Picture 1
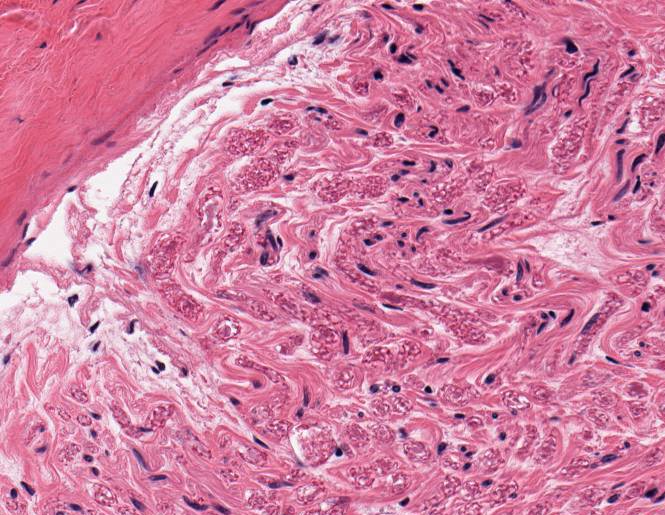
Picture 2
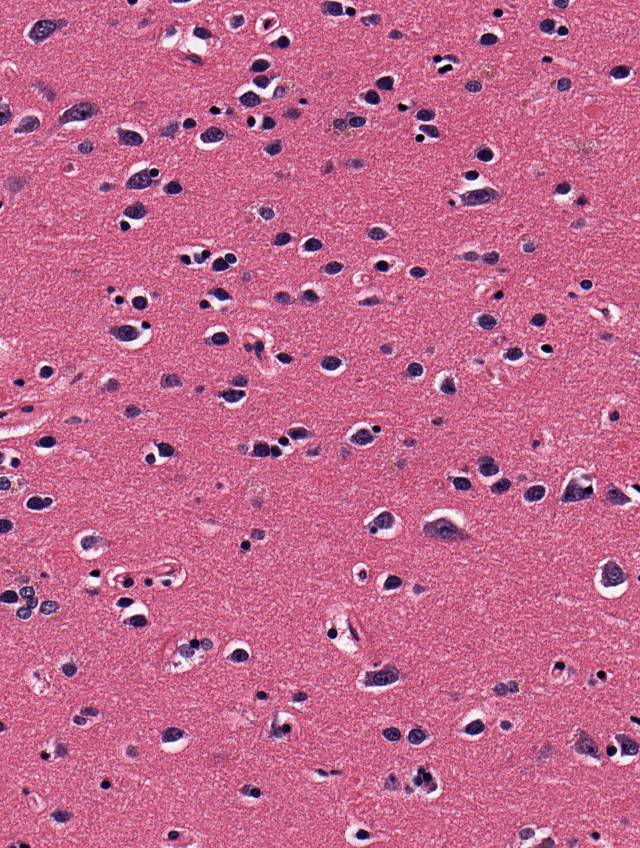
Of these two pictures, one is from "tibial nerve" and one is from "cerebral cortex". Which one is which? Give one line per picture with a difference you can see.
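The field in picture 1 comes from the tibial nerve. The nuclei scattered among and within the bundles are mostly dark, slender, elongated and often wavy or comma-shaped.
The field in picture 2 comes from the cerebral cortex. Most cells are small, with round dark-staining nuclei and scant visible cytoplasm, and several sit close against the larger neurons.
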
